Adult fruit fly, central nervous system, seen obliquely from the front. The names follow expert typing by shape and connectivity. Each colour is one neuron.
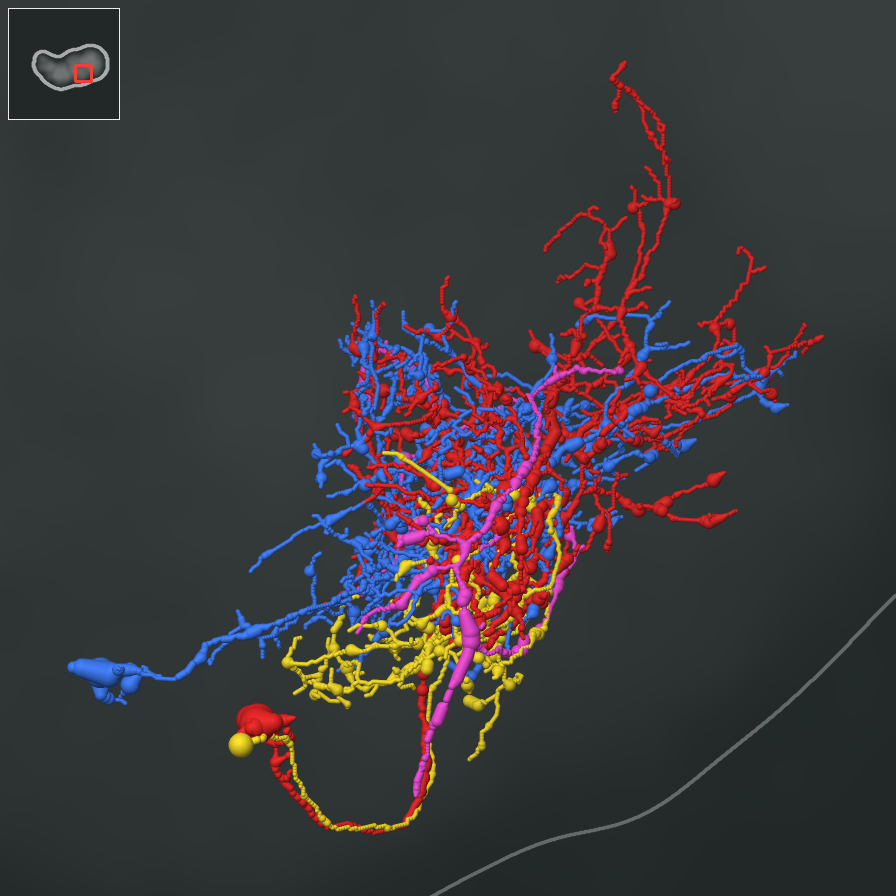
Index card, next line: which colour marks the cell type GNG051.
red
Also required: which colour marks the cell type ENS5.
magenta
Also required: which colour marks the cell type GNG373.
yellow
